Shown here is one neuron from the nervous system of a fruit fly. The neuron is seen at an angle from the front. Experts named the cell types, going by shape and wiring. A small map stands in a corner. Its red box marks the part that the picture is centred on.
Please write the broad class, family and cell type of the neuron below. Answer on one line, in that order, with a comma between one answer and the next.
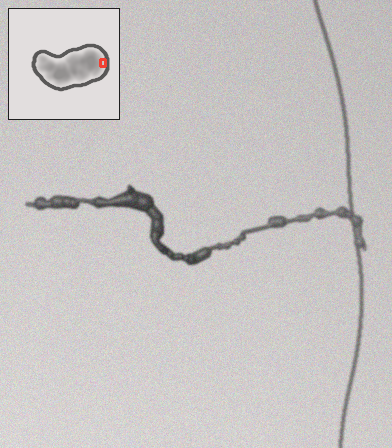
photoreceptor or other optic-lobe sensory neuron, class visual, R8y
